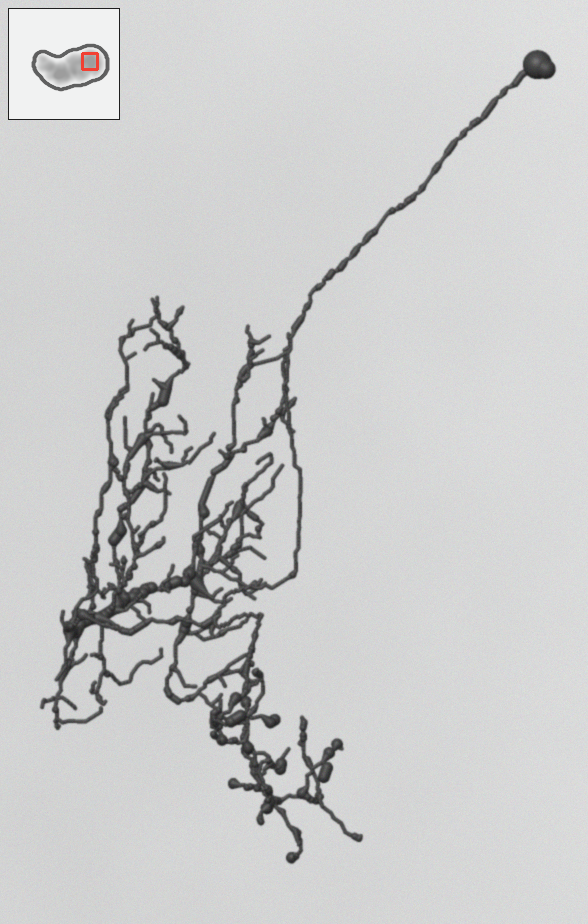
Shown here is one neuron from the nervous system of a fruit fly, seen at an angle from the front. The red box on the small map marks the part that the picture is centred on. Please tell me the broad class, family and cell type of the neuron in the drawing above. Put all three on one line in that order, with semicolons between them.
visual projection neuron; hemilineage VPNd1; LPLC2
